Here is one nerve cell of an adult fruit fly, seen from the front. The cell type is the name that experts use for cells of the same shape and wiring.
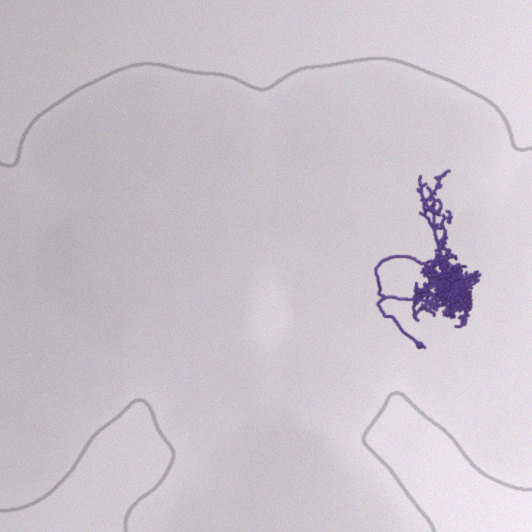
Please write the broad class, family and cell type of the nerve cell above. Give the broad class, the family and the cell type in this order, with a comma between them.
central-brain intrinsic neuron, hemilineage LALa1_anterior, AVLP252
